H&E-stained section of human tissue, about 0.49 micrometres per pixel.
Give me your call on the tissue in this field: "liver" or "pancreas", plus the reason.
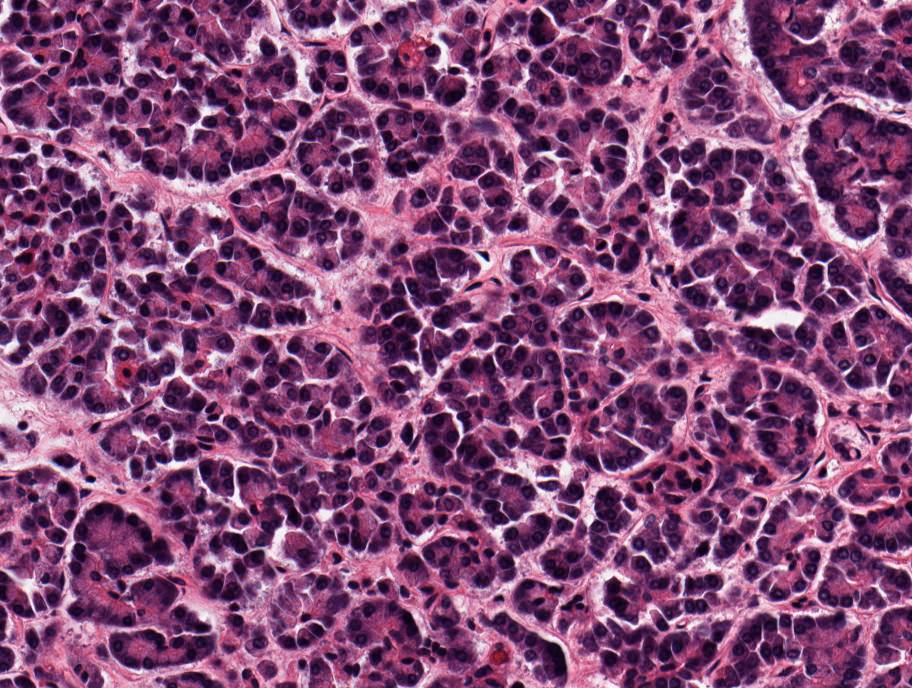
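This is pancreas rather than liver. Small, closely packed, rounded glandular units fill the field, grouped into lobules.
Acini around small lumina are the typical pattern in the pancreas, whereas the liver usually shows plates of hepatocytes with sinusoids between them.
The cytoplasm is deep purple near the base and paler, finely granular toward the centre of each unit.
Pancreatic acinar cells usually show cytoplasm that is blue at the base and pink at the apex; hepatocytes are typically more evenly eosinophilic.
The pyramidal cells have basal nuclei.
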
